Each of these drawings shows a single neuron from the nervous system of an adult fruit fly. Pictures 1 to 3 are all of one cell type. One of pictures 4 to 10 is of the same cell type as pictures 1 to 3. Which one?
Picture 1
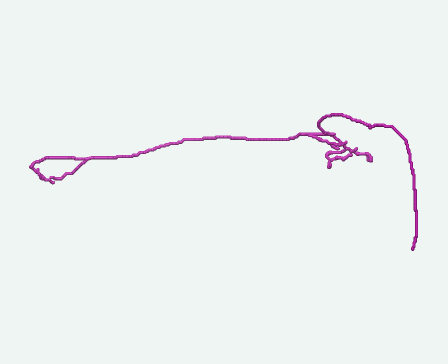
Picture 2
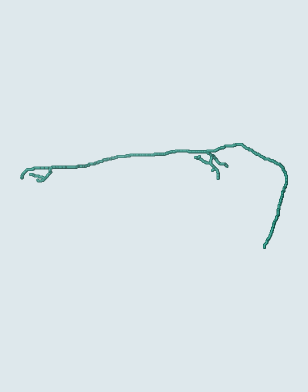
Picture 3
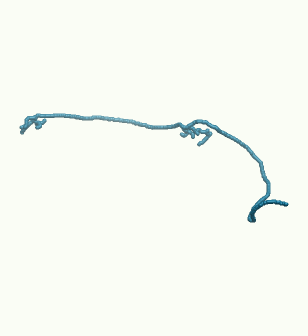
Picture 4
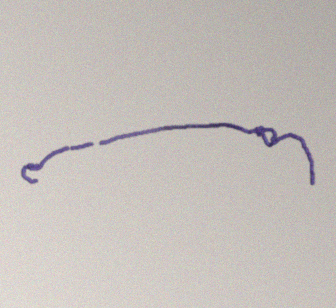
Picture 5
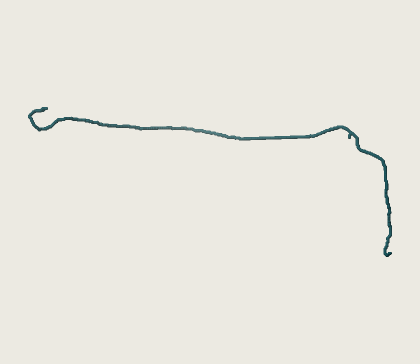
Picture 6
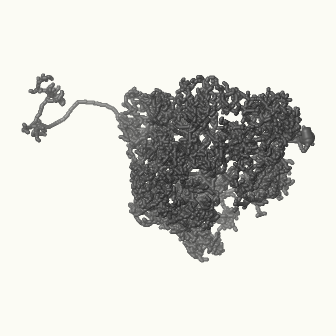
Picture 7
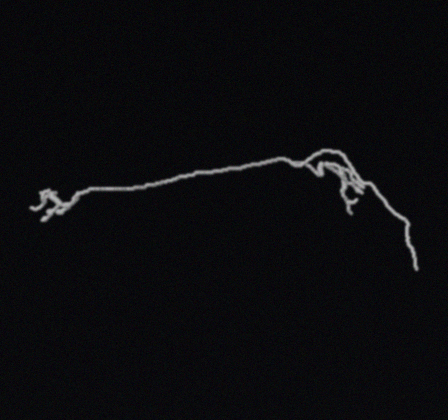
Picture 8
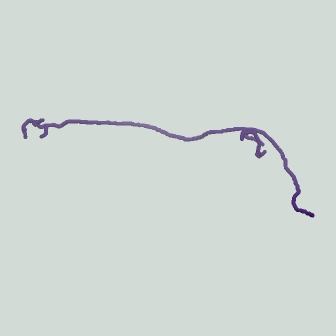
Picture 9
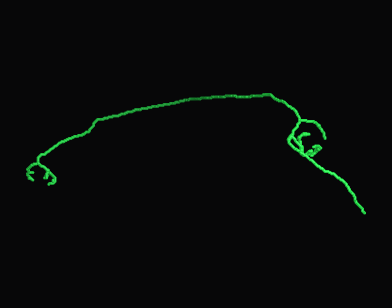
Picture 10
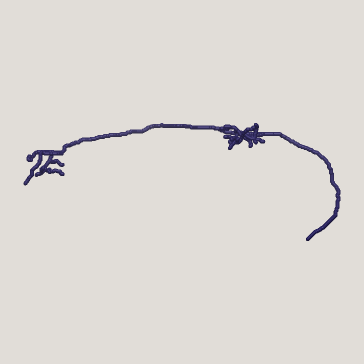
Picture 7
